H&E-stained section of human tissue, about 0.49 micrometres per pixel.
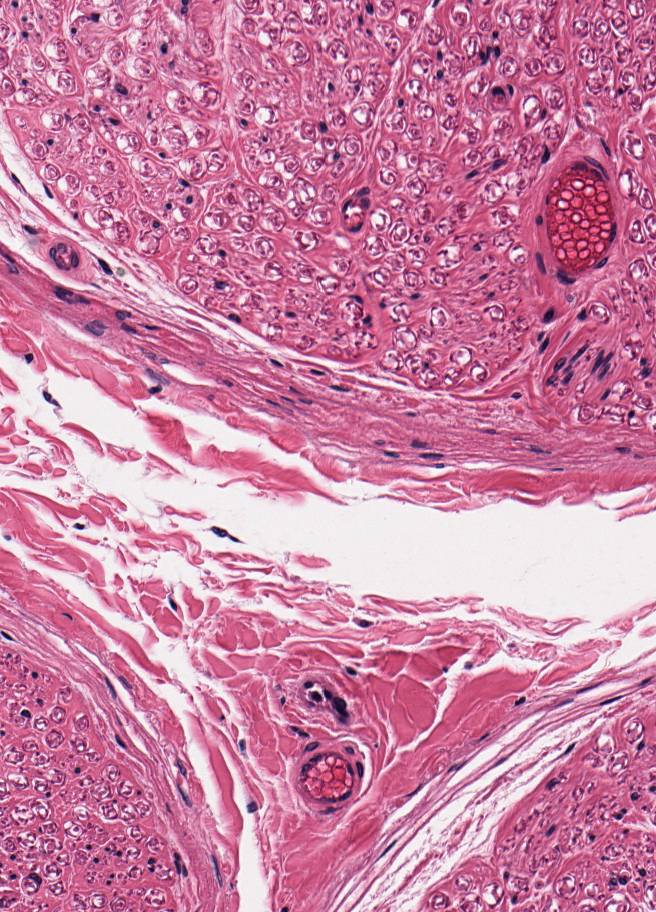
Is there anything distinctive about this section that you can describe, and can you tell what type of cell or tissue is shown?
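Within the compartments, fibres cut in cross-section form round profiles, each a pale ring around a small central pink dot, consistent with myelinated nerve fibres. Near the top compartment's right edge lies an oval vessel packed with red blood cells. The section is tibial nerve.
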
